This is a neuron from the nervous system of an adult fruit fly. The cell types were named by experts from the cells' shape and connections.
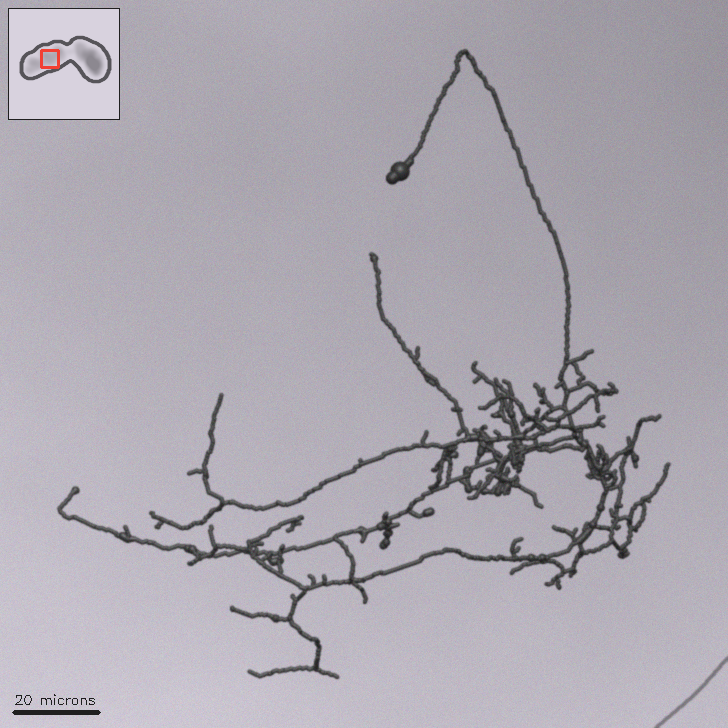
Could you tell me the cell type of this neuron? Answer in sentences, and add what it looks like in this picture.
It is of cell type IN03B075. Its broad class is nerve-cord intrinsic neuron. Its cell body lies at the top of the picture. By the scale bar it is about 150 microns tall in this view. Dozens of branch ends can be seen.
